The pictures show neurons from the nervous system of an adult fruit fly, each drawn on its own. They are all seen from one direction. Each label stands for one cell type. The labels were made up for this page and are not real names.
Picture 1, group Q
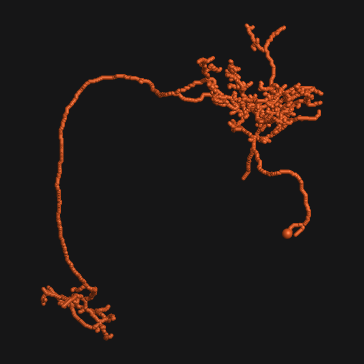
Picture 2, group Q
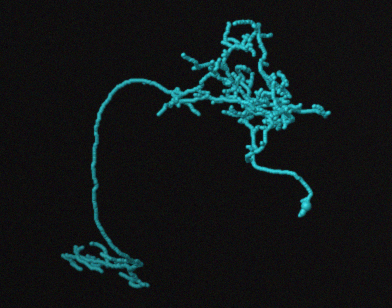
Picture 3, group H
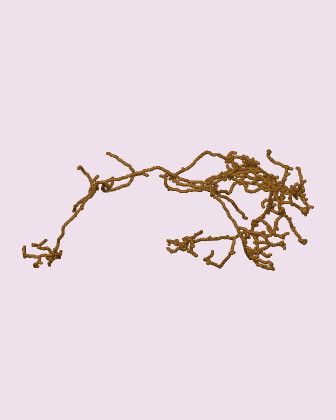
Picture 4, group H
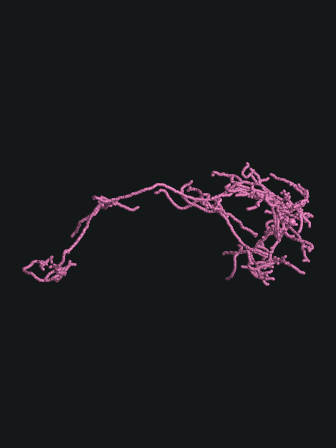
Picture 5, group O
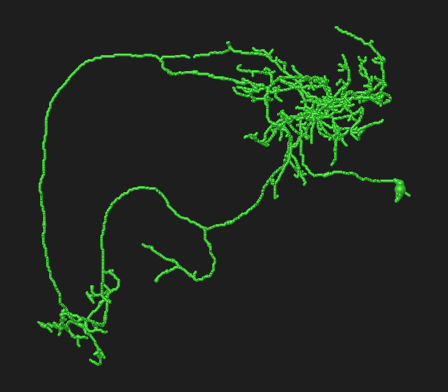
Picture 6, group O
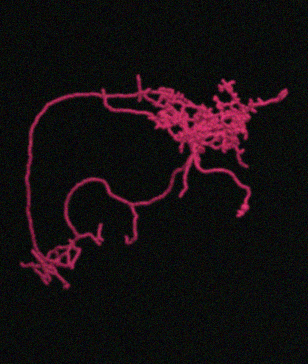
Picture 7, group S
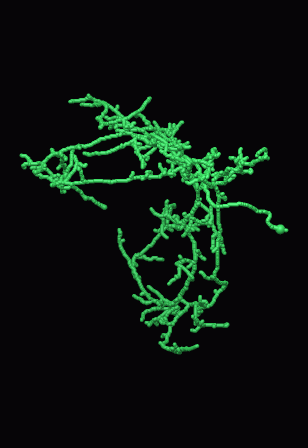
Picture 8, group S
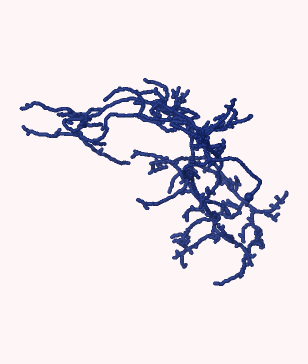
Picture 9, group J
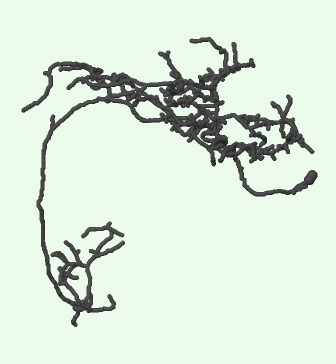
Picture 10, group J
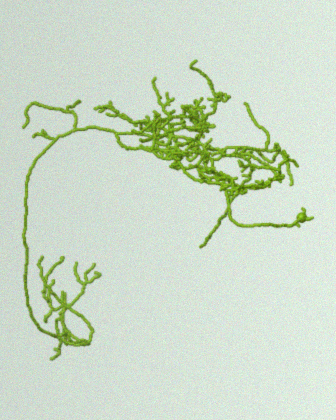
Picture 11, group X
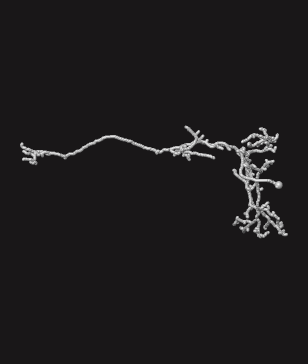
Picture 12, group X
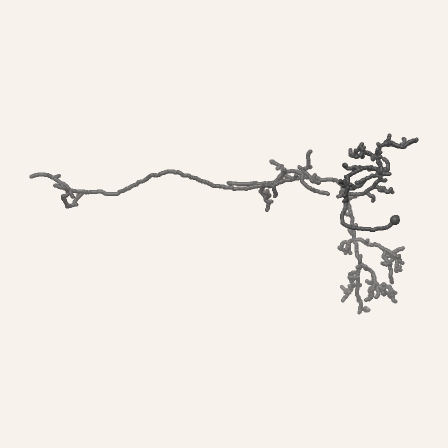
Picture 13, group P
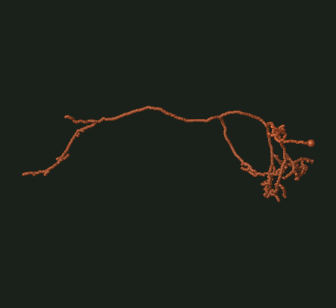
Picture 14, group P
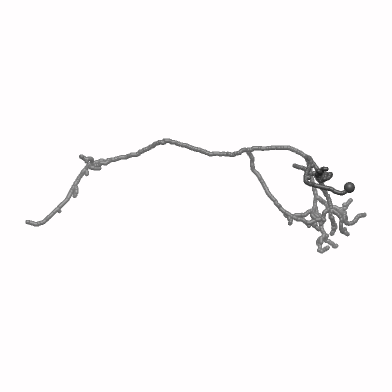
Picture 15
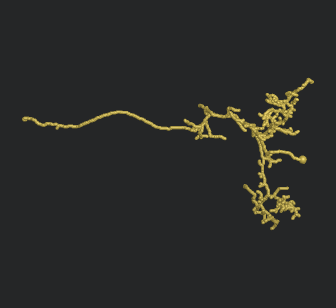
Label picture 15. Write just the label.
group X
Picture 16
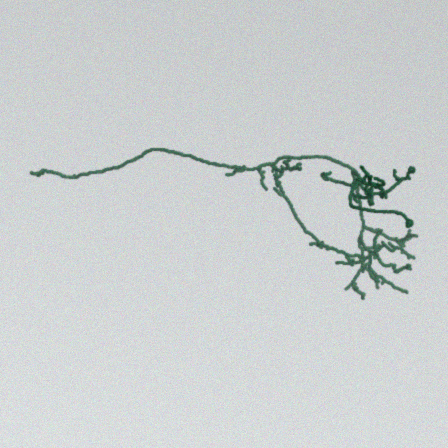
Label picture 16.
group P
